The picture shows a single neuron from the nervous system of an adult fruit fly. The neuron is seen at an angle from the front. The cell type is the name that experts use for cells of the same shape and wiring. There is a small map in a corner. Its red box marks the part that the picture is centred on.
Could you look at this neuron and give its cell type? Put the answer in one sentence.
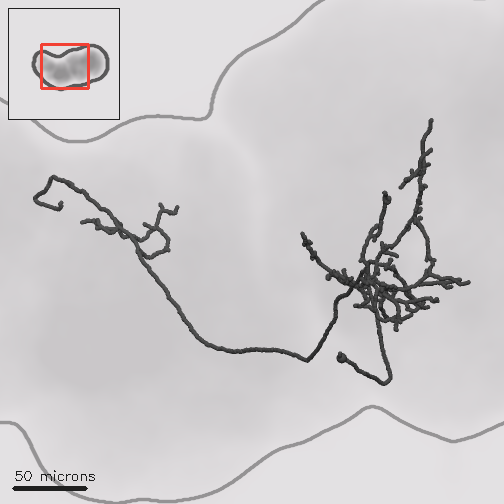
The cell type is DNg02_a.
